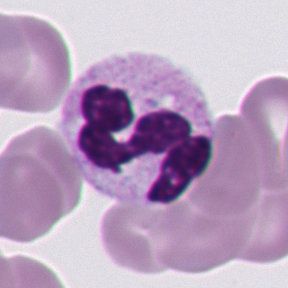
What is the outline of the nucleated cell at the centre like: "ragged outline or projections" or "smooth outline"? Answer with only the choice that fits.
Smooth outline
